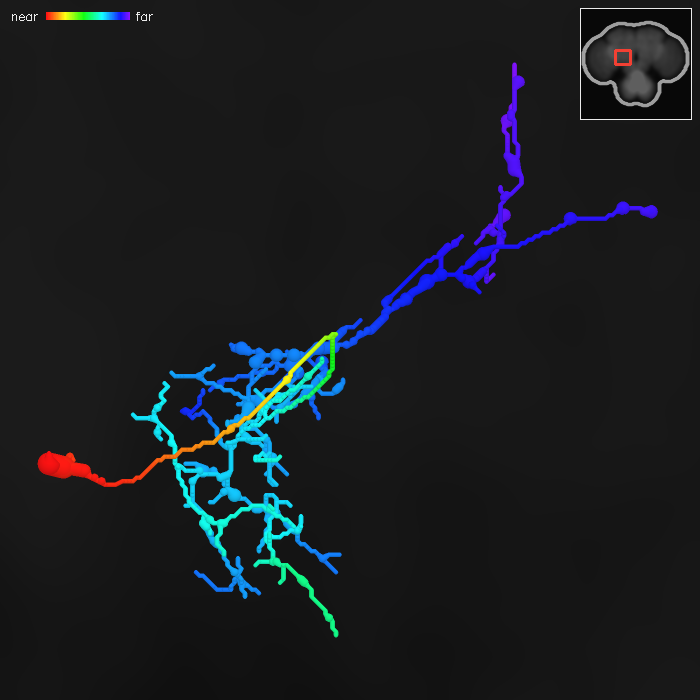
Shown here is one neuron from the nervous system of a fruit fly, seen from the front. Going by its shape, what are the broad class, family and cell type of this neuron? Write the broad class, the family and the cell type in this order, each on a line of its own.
central-brain intrinsic neuron
hemilineage WEDa2
WED033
